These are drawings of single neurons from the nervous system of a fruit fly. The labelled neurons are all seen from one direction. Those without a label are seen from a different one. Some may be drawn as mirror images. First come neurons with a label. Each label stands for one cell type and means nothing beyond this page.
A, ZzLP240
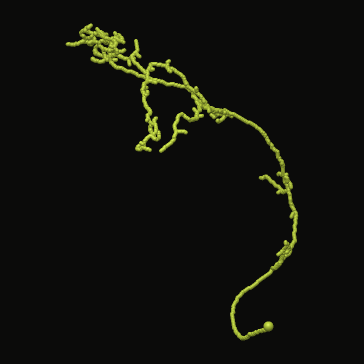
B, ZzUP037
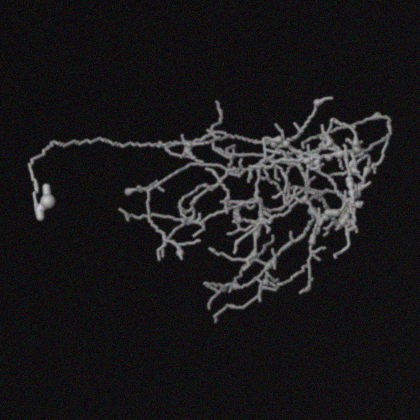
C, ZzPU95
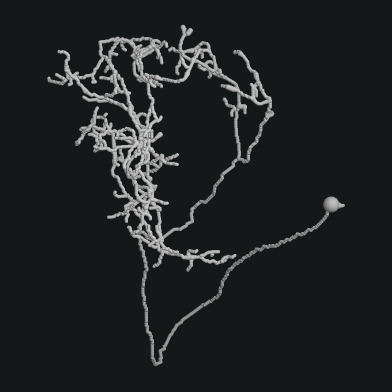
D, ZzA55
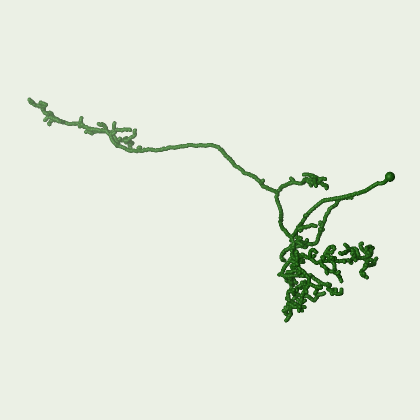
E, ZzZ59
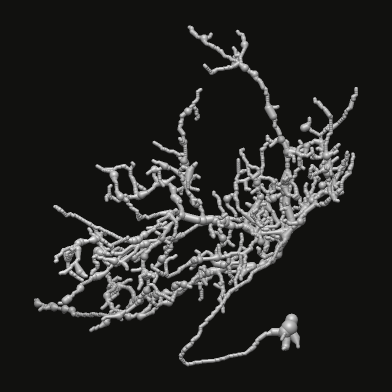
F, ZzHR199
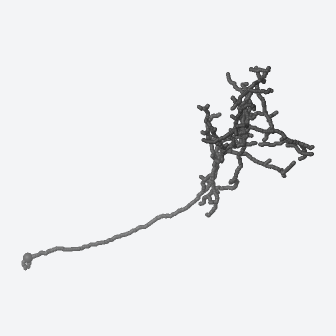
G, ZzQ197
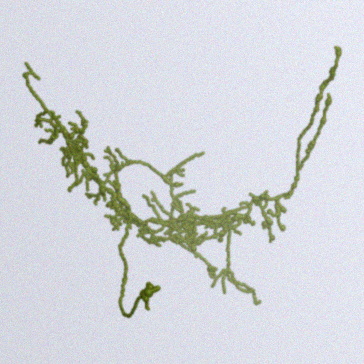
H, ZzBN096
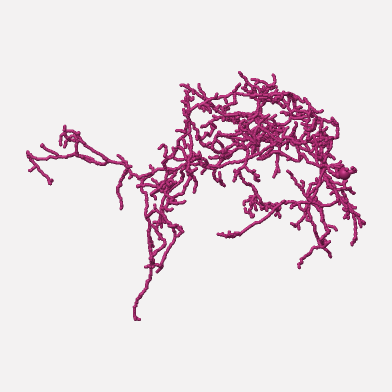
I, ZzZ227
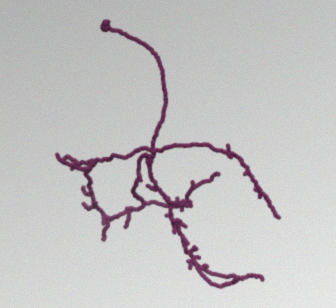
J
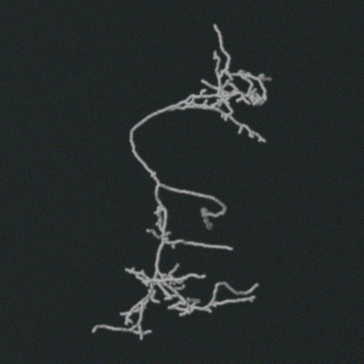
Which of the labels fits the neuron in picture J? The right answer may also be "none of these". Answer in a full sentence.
It belongs to none of these.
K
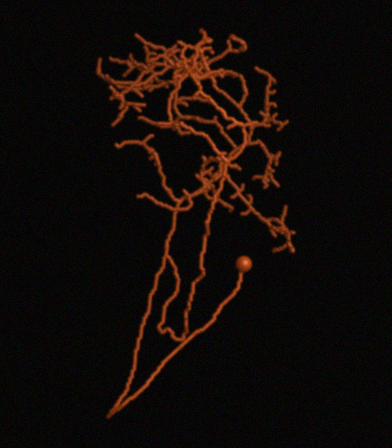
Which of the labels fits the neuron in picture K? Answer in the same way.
It belongs to ZzPU95.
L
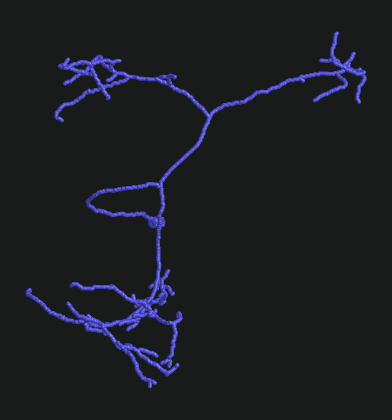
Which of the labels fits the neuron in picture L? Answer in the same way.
It belongs to none of these.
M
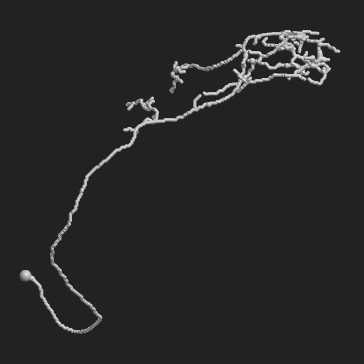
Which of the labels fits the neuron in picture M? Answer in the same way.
It belongs to none of these.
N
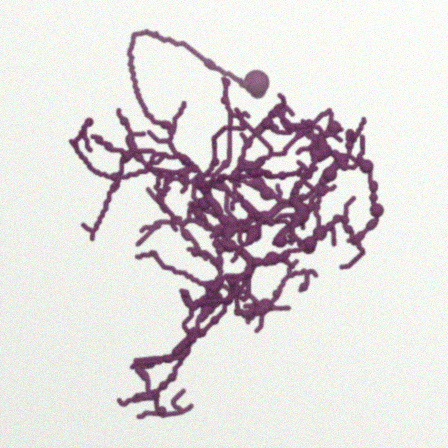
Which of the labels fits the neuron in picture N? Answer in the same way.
It belongs to ZzUP037.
